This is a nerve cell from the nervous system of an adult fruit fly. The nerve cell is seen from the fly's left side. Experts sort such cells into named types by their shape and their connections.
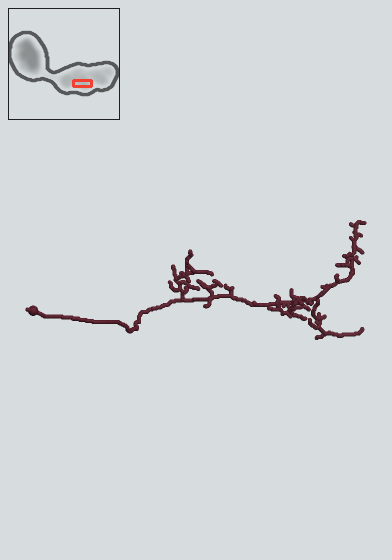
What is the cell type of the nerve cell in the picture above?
IN14A085_a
